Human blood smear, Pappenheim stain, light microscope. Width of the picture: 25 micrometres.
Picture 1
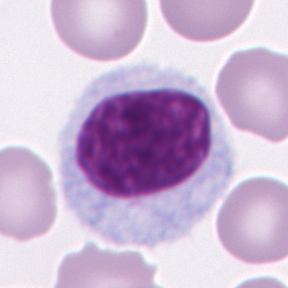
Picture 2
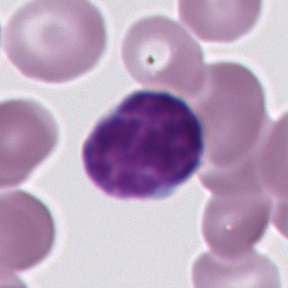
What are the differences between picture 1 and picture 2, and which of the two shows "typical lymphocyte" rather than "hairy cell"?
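The hairy cell is in picture 1 and the typical lymphocyte in picture 2. Their borders differ: the hairy cell's edge is finely ragged around a roughly round outline, while the typical lymphocyte's outline is smooth and roughly round. In picture 2 the cytoplasm shows only as a thin pale blue crescent along the lower edge, and the nucleus fills about 90% of a cell about 10 micrometres across.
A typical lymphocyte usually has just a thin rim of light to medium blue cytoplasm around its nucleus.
In picture 1 the cytoplasm is pale greyish-blue.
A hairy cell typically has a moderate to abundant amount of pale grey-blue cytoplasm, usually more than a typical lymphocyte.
The hairy cell's nucleus is oval, about 12 by 9 micrometres, whereas the typical lymphocyte's is round to slightly oval.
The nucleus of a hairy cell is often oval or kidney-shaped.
In the hairy cell the chromatin is clumped into darker and lighter patches. Neither nucleus has an indentation or lobes, and neither shows distinct nucleoli.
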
